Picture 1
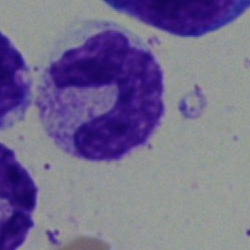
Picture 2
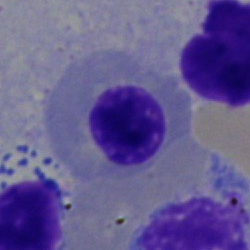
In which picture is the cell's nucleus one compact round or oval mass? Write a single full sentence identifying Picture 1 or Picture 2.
What Picture 2 shows is a cell with a compact round or oval nucleus.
